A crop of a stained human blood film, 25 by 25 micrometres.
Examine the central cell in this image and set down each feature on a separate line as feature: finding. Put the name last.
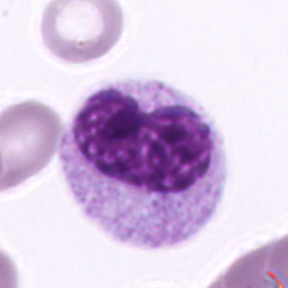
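Nucleus: kidney-like, notched at upper edge
Nuclear size: about 12 by 8 micrometres
Position: nucleus in upper part, wider cytoplasm band below
Cytoplasm: pale lilac-pink
Granules: fine, dust-like, pinkish-violet, spread throughout
Name: metamyelocyte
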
